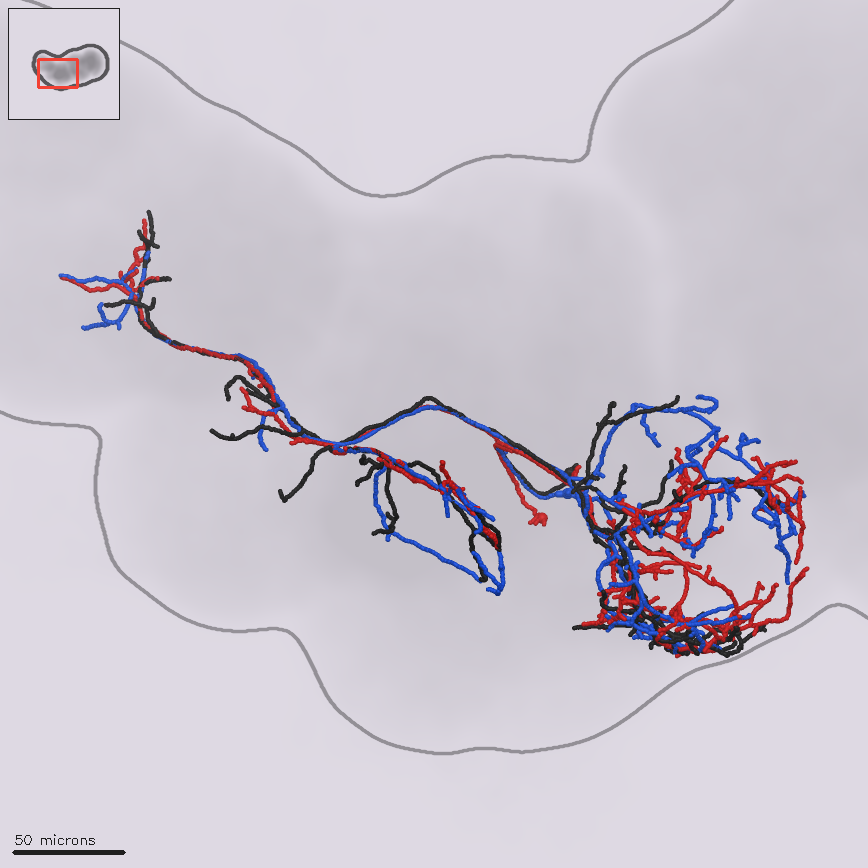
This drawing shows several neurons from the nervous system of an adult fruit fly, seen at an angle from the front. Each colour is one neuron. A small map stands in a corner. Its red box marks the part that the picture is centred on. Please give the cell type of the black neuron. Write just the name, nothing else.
IN08B046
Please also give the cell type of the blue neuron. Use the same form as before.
IN08B040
